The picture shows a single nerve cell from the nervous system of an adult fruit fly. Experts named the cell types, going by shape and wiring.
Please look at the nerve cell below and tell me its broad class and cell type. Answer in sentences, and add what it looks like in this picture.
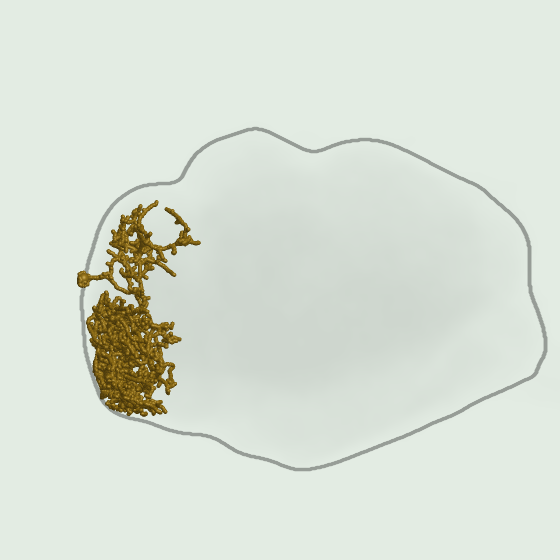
Its broad class is central-brain intrinsic neuron. It is of cell type SMP076. As drawn here it is taller than it is wide.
